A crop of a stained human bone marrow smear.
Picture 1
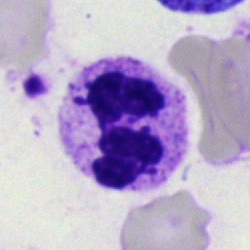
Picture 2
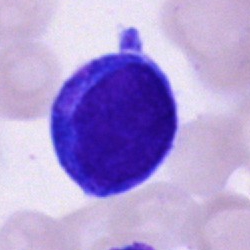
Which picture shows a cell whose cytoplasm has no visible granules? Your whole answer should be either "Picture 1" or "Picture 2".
Picture 2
